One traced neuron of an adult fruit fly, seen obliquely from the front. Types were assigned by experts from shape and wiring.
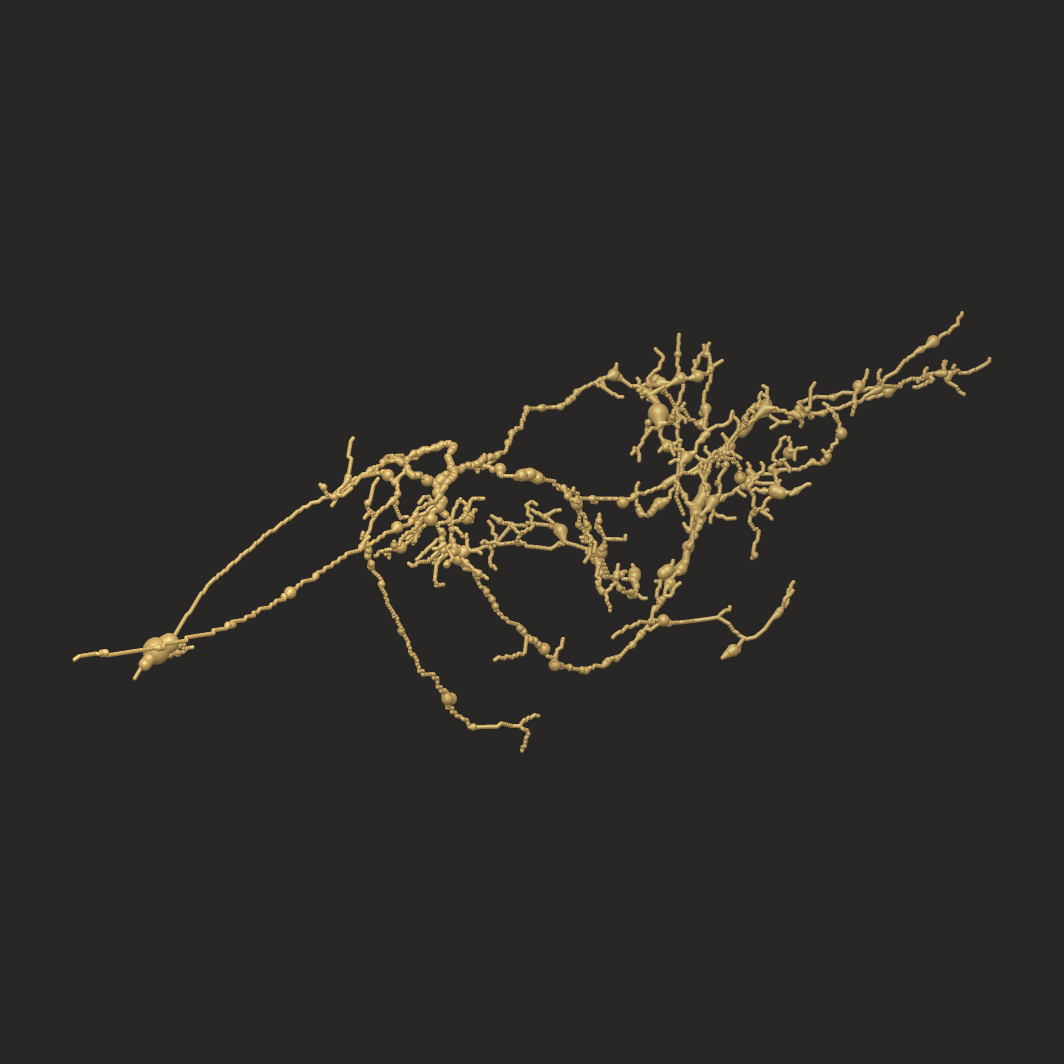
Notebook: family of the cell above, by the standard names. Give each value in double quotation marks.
"hemilineage 08B"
